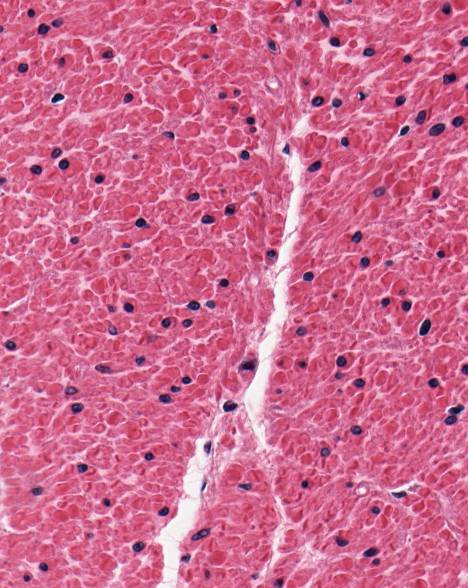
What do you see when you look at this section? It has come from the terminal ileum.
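Cytoplasm first: the fibre profiles stain a strong eosinophilic pink-red. Next, the nuclei are dark blue, round to oval, and scattered sparsely among these profiles. Between the profiles lie only thin pale strands of interstitial tissue. Lastly, no epithelium or glands are present anywhere in the field.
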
